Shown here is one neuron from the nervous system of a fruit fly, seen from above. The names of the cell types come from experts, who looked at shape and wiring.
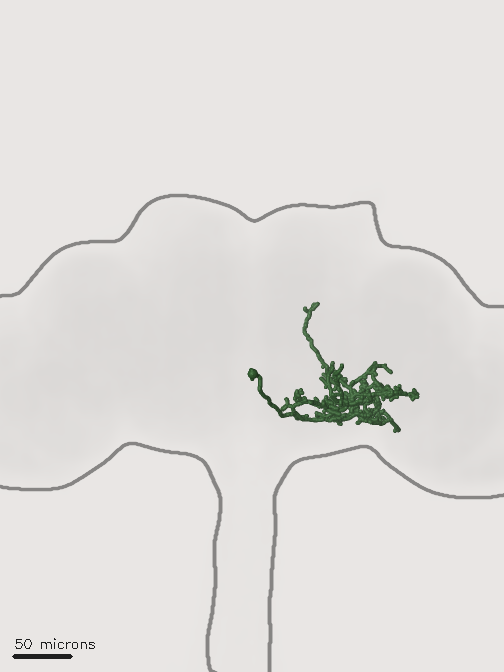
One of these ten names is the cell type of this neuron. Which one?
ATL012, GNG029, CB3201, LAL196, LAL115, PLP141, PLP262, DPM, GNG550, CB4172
PLP141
